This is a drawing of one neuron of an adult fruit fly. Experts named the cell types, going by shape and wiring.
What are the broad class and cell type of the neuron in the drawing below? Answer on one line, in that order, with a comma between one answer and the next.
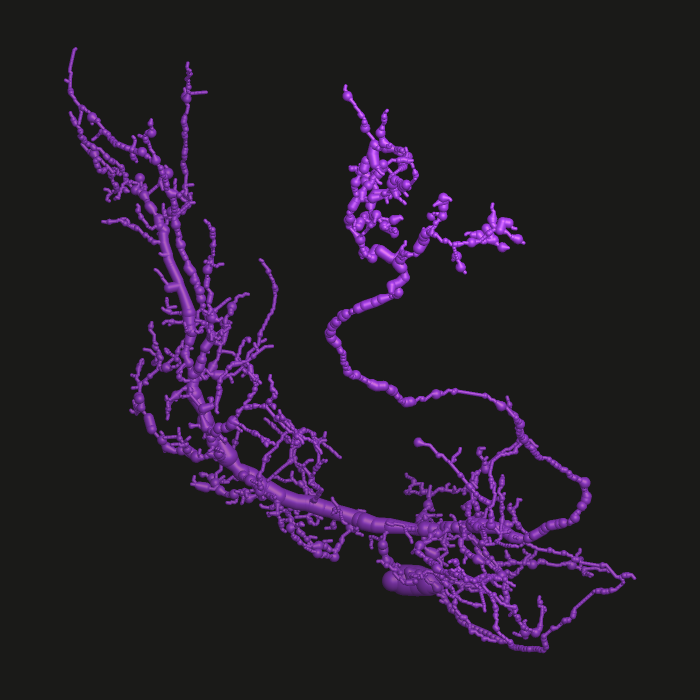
central-brain intrinsic neuron, GNG307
